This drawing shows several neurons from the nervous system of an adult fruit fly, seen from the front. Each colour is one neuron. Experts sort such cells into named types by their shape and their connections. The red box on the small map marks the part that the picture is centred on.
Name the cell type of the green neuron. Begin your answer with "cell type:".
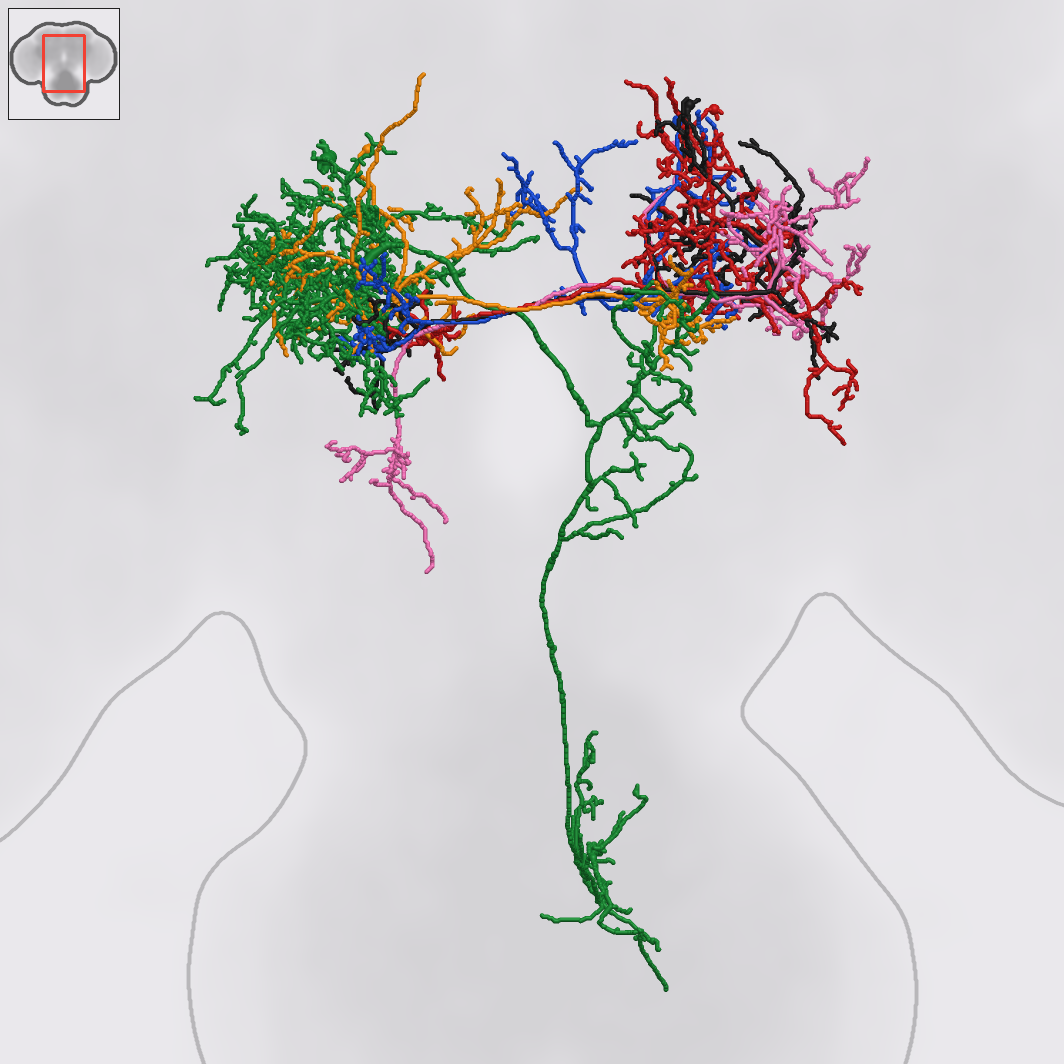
cell type: DNp57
